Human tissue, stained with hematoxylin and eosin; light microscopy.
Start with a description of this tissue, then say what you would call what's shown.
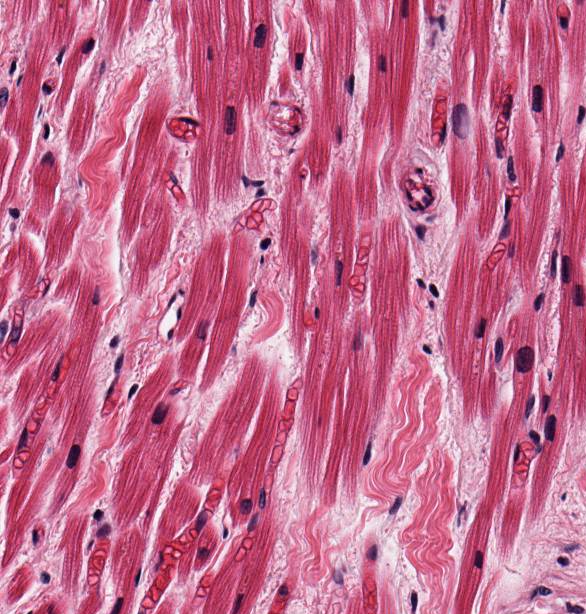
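Follow the muscle fibres: they are cut lengthwise and run roughly parallel across the whole field, on a slight diagonal. Watch them branch and join their neighbours. Each has oval, dark nuclei lying in the centre of the fibre. In the centre and lower right, some fibres are paler pink and wavy. This tissue is the atrial appendage of the heart.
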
